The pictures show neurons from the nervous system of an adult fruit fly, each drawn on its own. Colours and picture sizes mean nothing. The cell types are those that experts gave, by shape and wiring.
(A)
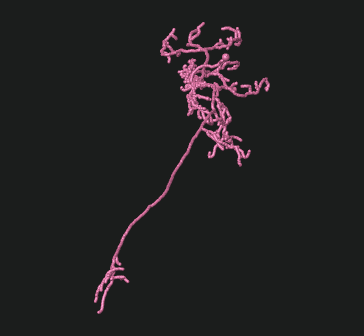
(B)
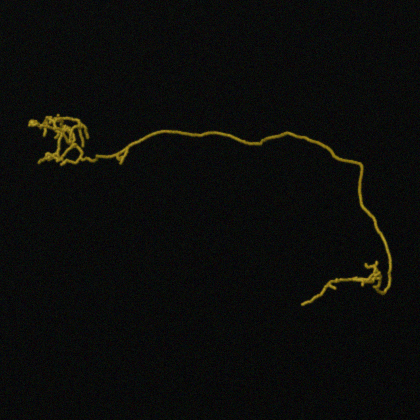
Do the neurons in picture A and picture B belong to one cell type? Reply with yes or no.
no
